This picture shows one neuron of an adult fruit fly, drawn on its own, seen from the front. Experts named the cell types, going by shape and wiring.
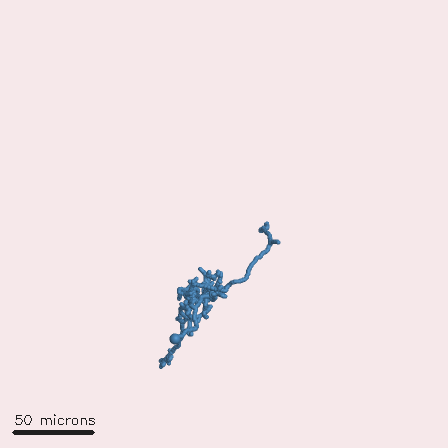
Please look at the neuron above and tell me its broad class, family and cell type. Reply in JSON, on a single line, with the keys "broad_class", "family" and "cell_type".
{"broad_class": "nerve-cord intrinsic neuron", "family": "hemilineage 10B", "cell_type": "IN10B059"}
